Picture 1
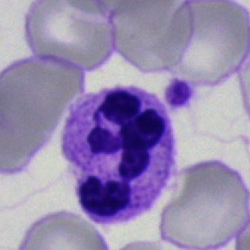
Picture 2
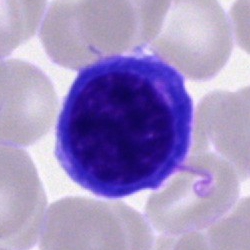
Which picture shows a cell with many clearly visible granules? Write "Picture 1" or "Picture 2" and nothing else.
Picture 1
